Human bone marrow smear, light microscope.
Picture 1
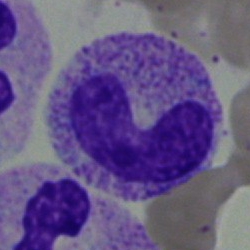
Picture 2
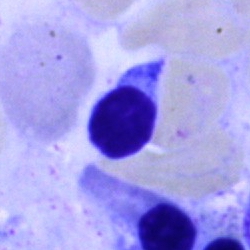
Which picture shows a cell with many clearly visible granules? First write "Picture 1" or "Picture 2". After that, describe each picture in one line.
Picture 1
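In picture 1: The cytoplasm is densely filled with purple granules.
In picture 2: No granules are seen in the cytoplasm.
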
